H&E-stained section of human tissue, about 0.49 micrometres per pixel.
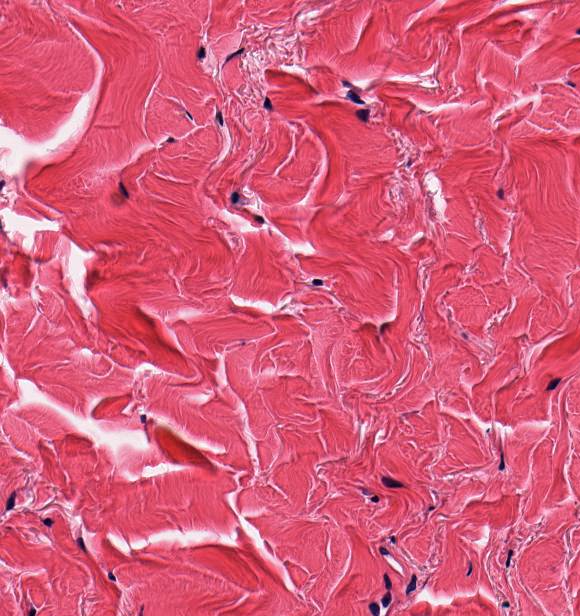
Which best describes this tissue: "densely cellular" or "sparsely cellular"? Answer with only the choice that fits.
Sparsely cellular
